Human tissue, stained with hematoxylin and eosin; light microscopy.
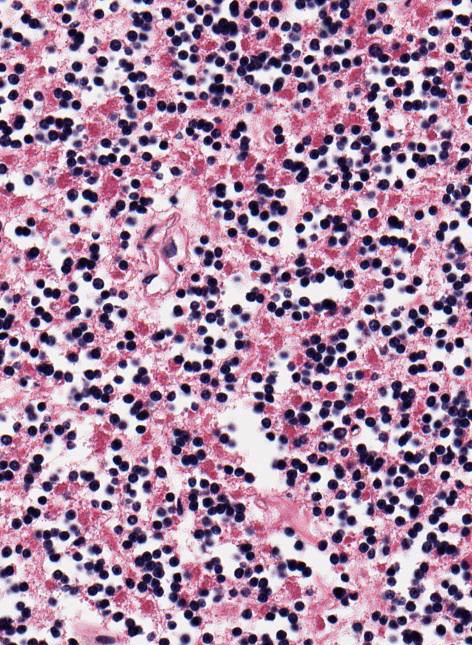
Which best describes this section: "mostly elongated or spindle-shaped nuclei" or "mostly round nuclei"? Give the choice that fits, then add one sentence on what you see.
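Mostly round nuclei. The nuclei are small, round, uniform and darkly stained, with very little cytoplasm visible around them.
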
